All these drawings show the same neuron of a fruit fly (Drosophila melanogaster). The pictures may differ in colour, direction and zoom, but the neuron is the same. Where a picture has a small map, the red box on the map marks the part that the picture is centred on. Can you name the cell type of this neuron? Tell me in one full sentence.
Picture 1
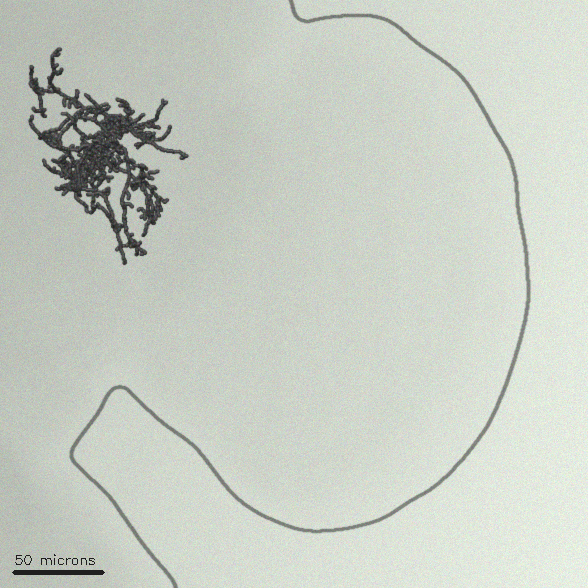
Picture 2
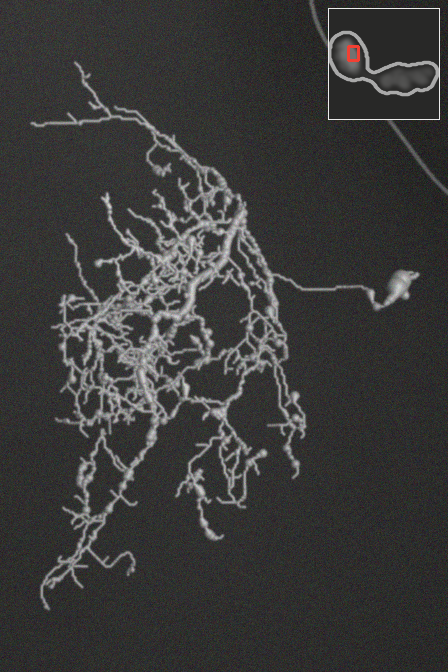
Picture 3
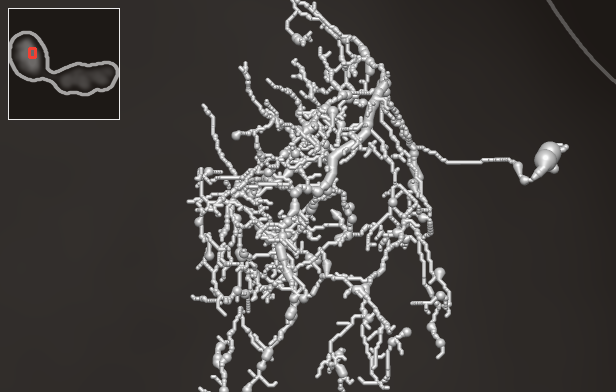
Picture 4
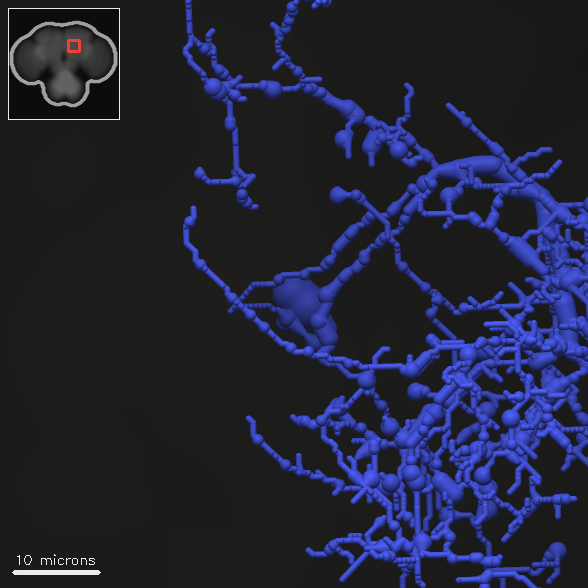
The cell type that fits this neuron is CB0734.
